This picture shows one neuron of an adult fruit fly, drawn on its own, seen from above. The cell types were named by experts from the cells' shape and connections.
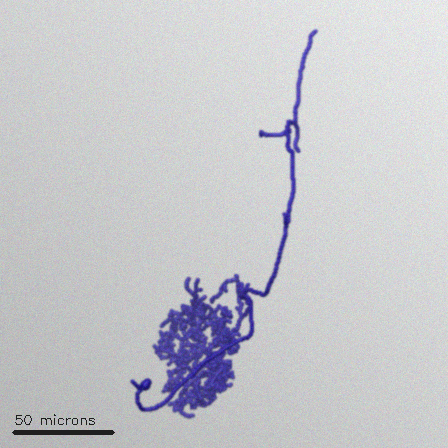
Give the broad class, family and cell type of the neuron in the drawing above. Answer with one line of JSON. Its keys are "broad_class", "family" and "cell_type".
{"broad_class": "nerve-cord intrinsic neuron", "family": "hemilineage 23B", "cell_type": "IN23B067_c"}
